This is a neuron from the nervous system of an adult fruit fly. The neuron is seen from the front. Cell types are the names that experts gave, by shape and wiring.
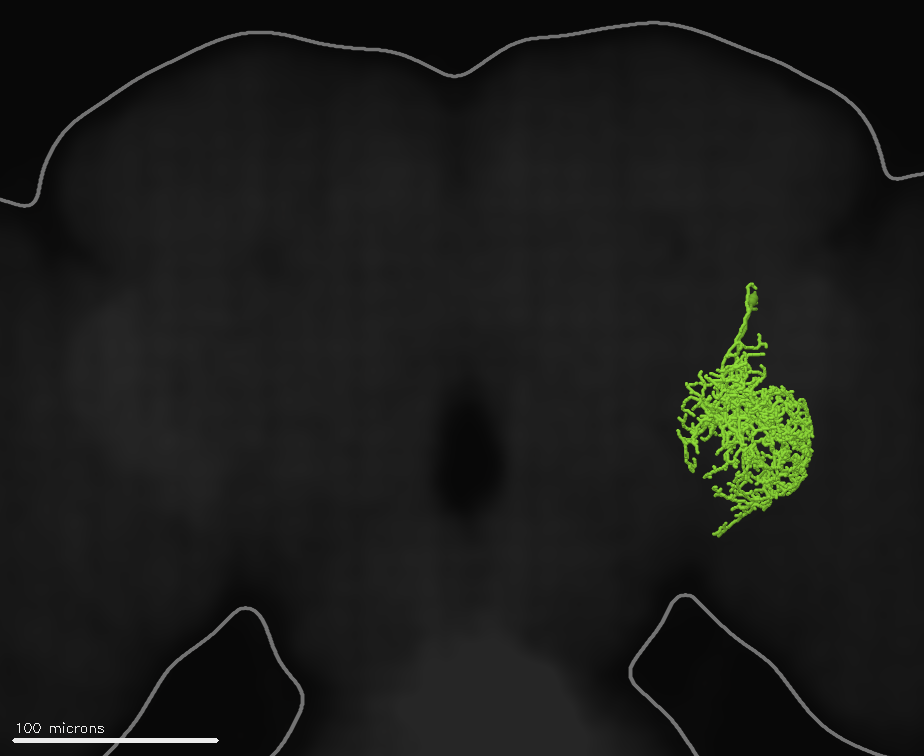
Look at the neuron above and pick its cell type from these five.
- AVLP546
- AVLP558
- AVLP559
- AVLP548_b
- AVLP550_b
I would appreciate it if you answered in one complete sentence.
It is the cell type AVLP546 to which this neuron belongs.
